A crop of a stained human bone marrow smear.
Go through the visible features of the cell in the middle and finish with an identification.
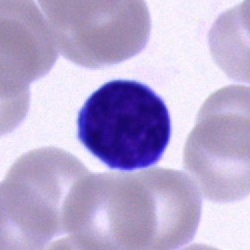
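In outline the cell is round and smooth. Its chromatin stains a dense, dark blue-purple throughout. Neither granules nor vacuoles are seen in the cell. The cell is a lymphocyte.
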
